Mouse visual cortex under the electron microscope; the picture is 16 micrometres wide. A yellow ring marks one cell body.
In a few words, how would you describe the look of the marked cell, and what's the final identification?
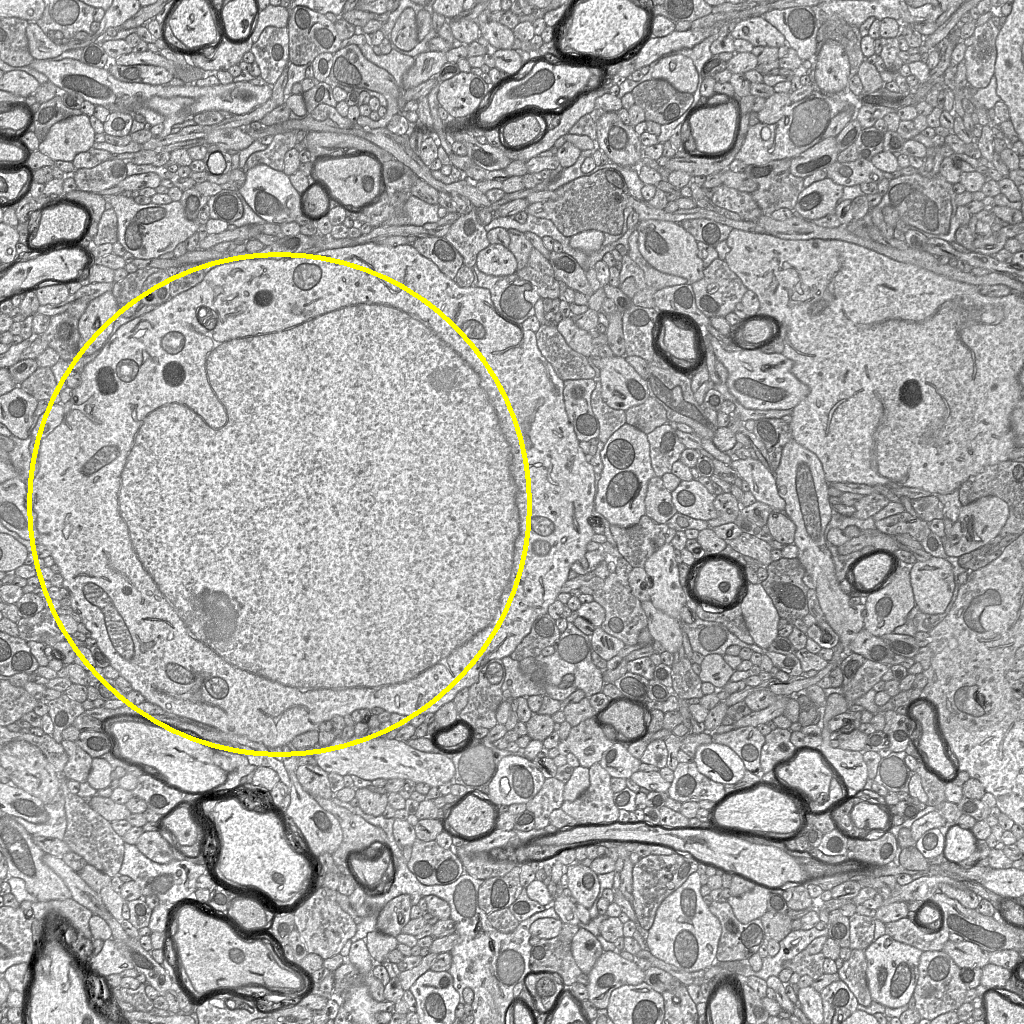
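Most of the cell body is taken up by a large, roughly round nucleus. Look at its upper left, where the envelope dips in as one deep, narrow fold. The chromatin stays pale and finely dispersed, without a thick dark band along the envelope, and at the lower left a grey, denser rounded patch sits against the envelope's inner side. That's an excitatory neuron.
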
